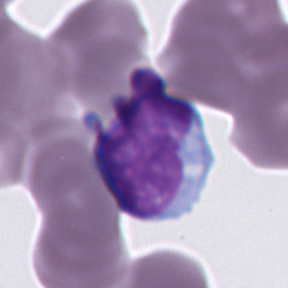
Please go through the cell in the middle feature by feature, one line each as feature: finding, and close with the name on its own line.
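Nucleus: see how it fills most of the cell.
Nuclear outline: irregular; look for the knob-like lobes along its upper left edge.
Chromatin: dark purple and mottled.
Cytoplasm: just a crescent on the right side of the nucleus.
Name: so, a typical lymphocyte.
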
